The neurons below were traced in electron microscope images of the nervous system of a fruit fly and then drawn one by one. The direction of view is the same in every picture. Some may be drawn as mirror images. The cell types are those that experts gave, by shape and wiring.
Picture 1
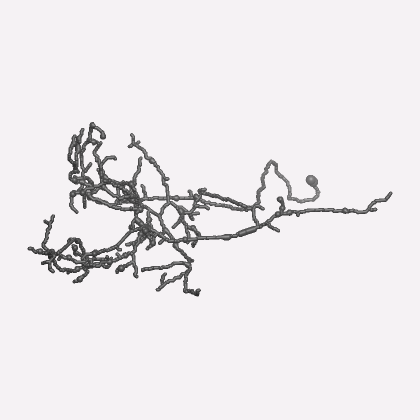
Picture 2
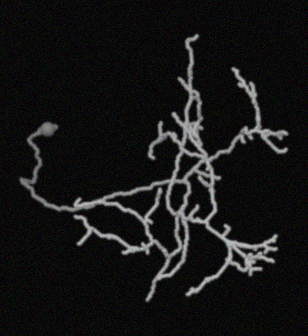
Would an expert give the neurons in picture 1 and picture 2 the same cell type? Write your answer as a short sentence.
They are of different cell types.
